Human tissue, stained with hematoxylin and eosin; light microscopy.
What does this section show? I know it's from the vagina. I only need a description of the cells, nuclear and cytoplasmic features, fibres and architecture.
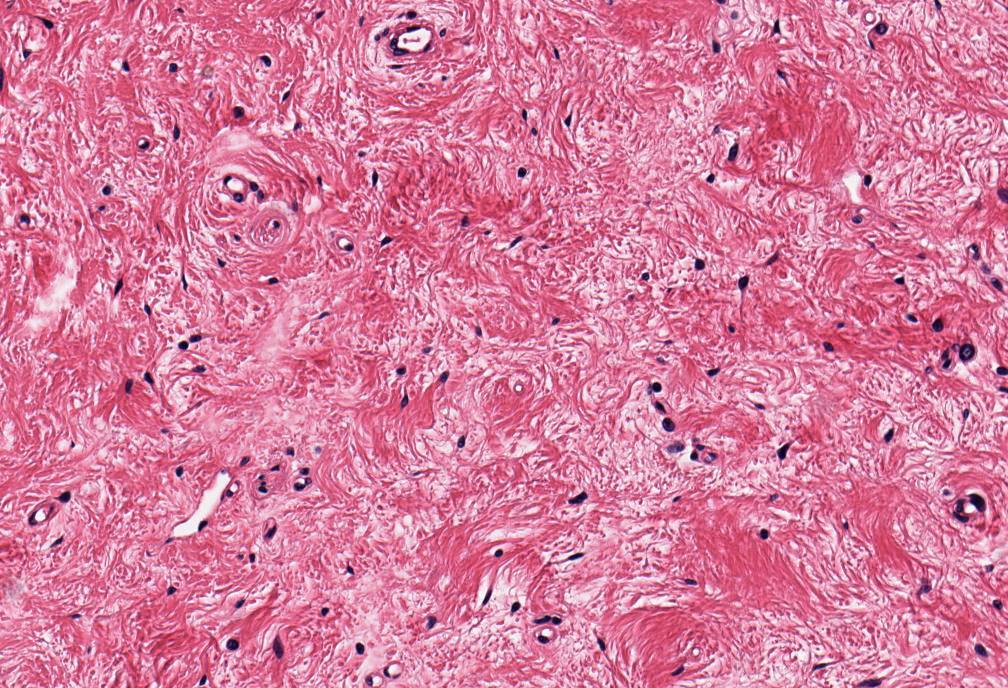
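The field consists entirely of collagenous stroma; no epithelium is present. Pink collagen bundles are wavy and swirl in many directions rather than running parallel. Nuclei are sparse and widely scattered through the collagen. These stromal nuclei are small, dark and spindle-shaped to oval.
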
